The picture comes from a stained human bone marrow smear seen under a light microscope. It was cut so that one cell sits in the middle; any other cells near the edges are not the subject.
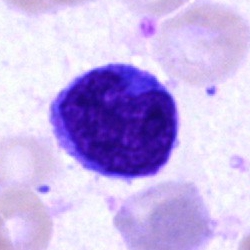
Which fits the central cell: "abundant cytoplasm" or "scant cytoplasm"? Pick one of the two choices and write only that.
Scant cytoplasm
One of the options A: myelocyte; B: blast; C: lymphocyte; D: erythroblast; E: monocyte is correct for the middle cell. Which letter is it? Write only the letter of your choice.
B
